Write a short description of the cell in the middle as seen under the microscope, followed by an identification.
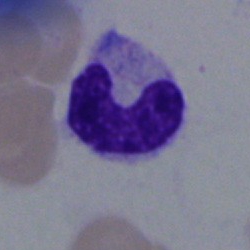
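The nucleus curves into a horseshoe, with its hollow side facing upward. Its chromatin is dense, dark purple and coarsely clumped. No nucleoli are visible. Pale lilac-grey cytoplasm sits mainly above the nucleus, filling the hollow. Answer: band neutrophil.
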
